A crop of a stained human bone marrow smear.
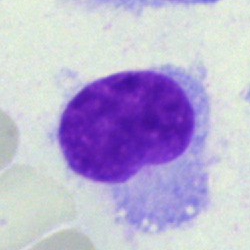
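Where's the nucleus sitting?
Toward the upper left part of the cell.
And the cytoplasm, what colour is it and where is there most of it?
Pale grey-blue, and widest below and to the right of the nucleus.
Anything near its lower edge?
Yes, a few small clear vacuoles.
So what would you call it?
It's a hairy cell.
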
